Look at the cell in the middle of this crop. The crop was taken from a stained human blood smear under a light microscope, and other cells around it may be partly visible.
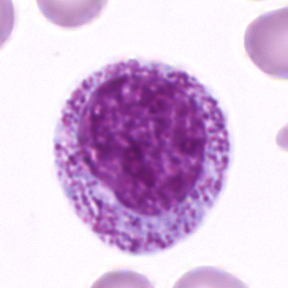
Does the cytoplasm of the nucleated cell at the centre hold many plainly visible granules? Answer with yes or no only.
Yes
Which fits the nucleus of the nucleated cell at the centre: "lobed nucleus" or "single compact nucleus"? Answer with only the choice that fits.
Single compact nucleus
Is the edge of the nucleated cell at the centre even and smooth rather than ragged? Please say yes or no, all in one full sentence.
Yes, no projections, blebs or ragged parts break the cell's outline.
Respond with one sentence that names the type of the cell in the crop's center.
In short, the cell at the center is a myelocyte.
